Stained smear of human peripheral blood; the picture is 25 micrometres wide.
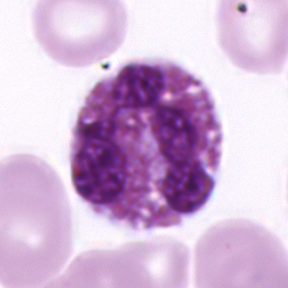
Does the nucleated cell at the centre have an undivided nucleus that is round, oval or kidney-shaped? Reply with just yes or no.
No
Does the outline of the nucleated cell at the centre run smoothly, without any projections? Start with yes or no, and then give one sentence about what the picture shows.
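Yes. The cell surface shows no projections.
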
